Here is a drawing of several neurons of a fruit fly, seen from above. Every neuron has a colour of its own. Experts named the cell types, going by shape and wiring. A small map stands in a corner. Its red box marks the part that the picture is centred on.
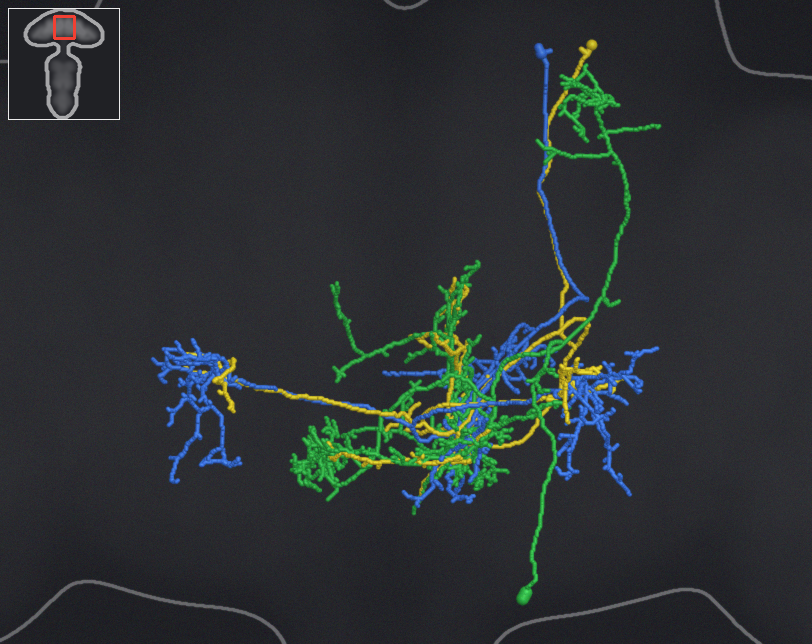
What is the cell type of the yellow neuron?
PS097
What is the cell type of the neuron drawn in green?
PS249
